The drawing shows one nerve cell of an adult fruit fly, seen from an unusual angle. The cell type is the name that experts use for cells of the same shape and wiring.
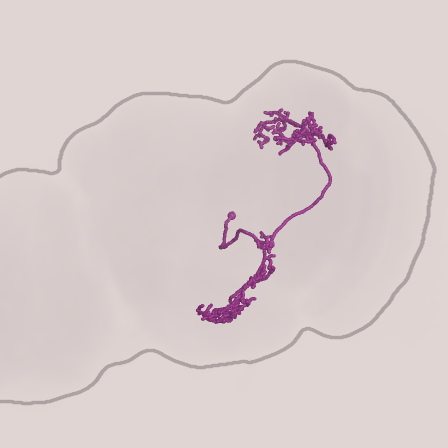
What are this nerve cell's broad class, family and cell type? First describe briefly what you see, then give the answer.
The cell body is in the middle of the picture. In this view it is taller than it is wide. This is a central-brain intrinsic neuron. Its family is hemilineage CREa1_ventral. Its cell type is mAL_m9.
